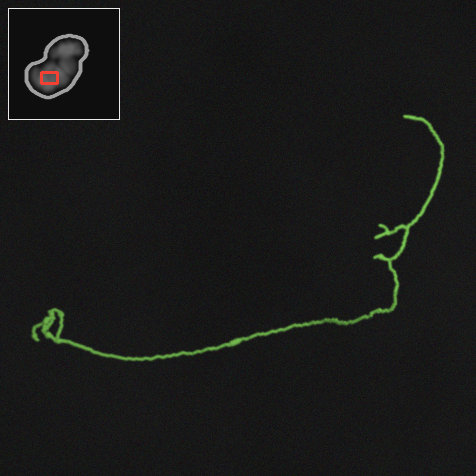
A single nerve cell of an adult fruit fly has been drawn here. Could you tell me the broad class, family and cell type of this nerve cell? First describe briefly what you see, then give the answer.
No cell body is drawn. There are a dozen or fewer branch ends. Its broad class is sensory neuron entering the brain. The name of its family is class olfactory. Its cell type is ORN_DA4l.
